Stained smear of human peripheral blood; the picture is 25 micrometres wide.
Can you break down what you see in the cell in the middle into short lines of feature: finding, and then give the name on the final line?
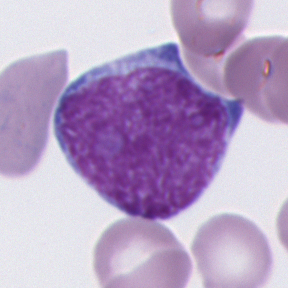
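Nucleus: fills most of the cell
Cytoplasm: a narrow rim, widest along the top
Nuclear area: a faint paler round zone left of centre
Granules: none visible in the cytoplasm
Name: myeloblast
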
